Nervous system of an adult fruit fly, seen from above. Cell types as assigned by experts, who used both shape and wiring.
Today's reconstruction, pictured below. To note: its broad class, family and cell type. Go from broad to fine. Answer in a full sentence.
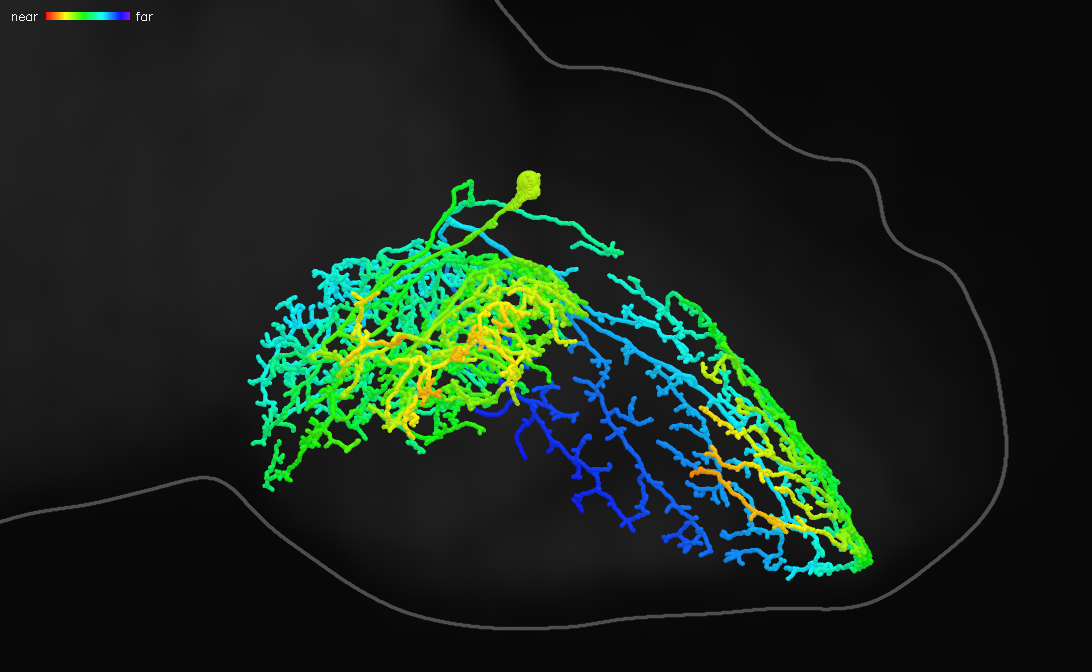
A visual centrifugal neuron of the LT family, type LT88.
